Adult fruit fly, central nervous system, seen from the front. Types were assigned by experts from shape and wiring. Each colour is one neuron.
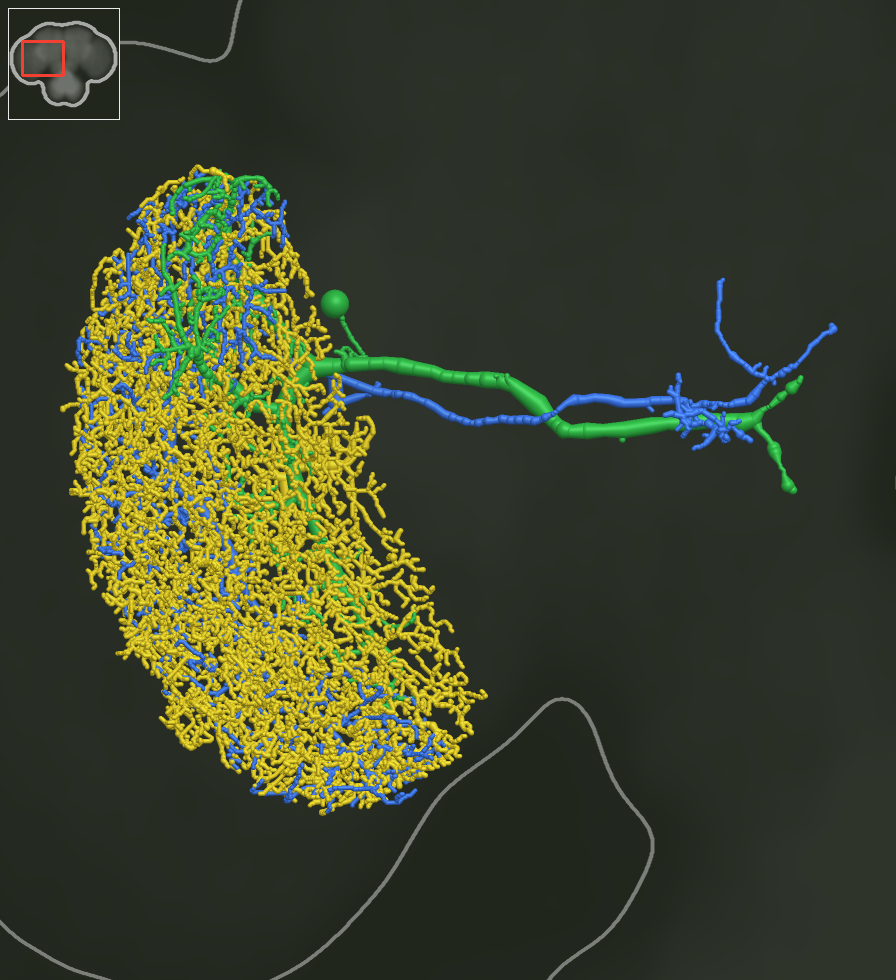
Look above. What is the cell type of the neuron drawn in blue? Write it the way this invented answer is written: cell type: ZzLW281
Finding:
cell type: VSm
